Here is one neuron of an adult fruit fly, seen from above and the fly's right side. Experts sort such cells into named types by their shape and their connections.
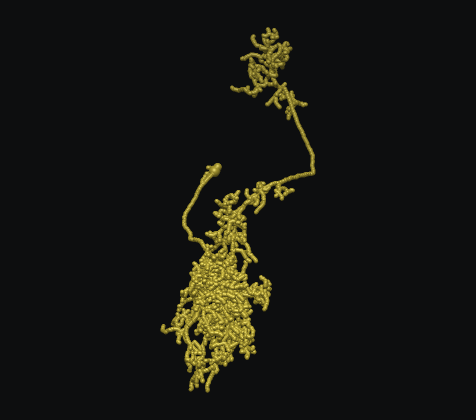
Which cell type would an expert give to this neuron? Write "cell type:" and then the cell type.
cell type: SLP440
